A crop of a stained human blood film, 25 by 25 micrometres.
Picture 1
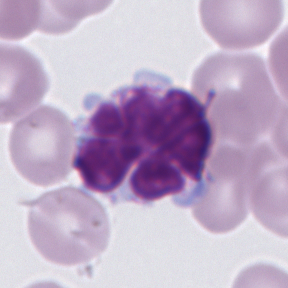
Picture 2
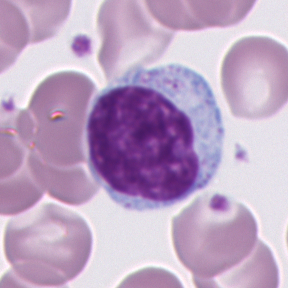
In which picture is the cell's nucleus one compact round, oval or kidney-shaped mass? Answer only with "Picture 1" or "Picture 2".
Picture 2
